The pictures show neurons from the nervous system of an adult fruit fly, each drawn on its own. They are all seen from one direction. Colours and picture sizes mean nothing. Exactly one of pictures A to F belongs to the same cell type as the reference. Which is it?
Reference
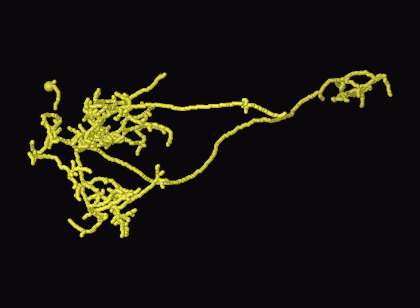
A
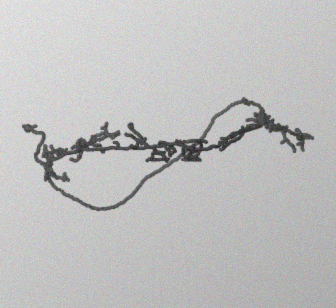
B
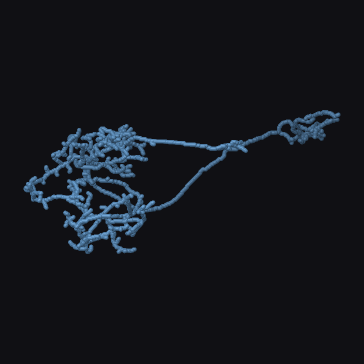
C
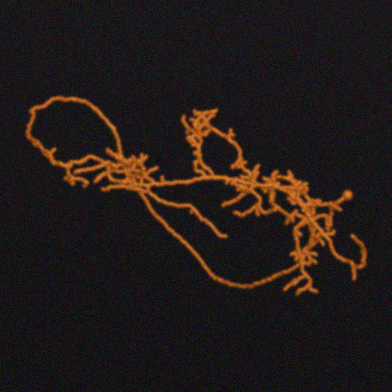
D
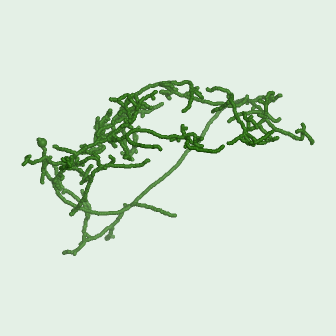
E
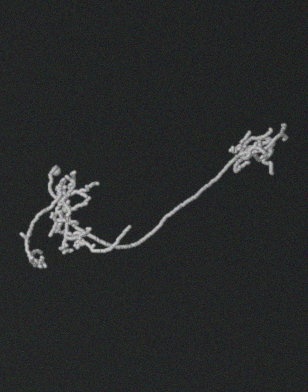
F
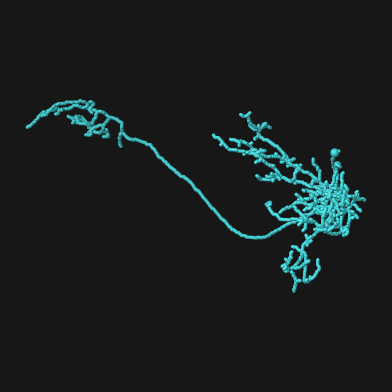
B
